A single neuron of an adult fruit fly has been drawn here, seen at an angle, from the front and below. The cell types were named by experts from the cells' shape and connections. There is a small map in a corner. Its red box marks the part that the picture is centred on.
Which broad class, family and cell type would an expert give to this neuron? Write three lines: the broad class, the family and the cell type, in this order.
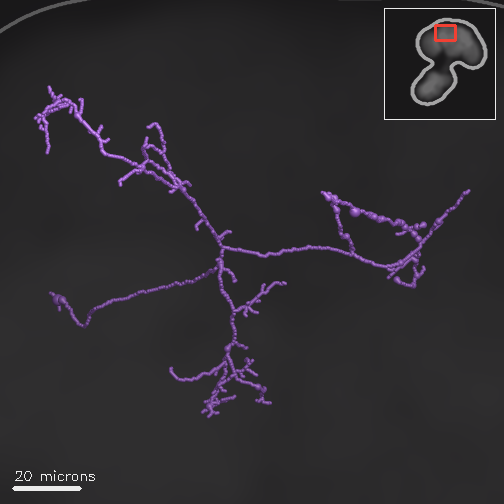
central-brain intrinsic neuron
hemilineage CLp2
CL147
